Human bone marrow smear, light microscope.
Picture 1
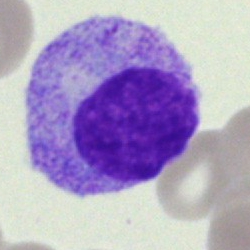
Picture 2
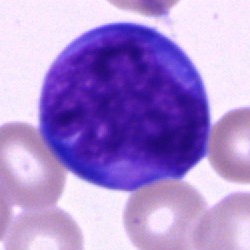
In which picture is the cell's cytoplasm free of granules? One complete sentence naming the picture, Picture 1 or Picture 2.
The cell in picture 2 has a cytoplasm free of any visible granules.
